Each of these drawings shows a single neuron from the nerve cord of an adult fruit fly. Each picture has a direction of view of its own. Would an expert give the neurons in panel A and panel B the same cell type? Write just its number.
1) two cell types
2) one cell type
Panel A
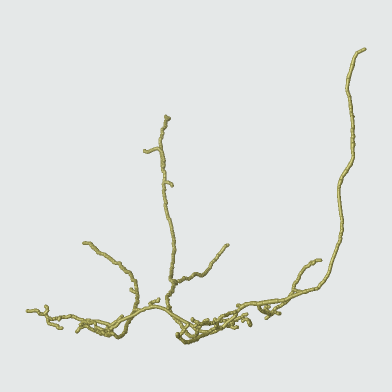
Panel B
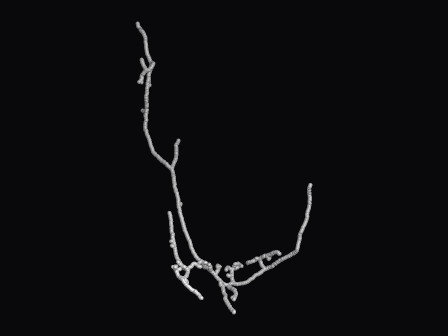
2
